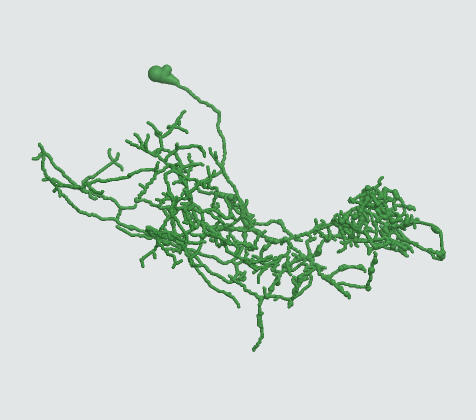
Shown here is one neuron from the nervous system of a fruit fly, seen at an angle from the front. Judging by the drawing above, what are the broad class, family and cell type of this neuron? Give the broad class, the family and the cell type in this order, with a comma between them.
central-brain intrinsic neuron, hemilineage SLPpm1, LHCENT12_a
